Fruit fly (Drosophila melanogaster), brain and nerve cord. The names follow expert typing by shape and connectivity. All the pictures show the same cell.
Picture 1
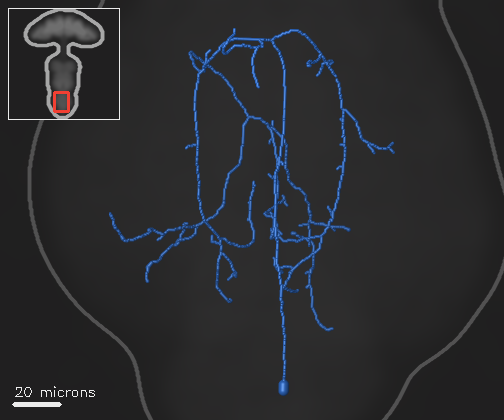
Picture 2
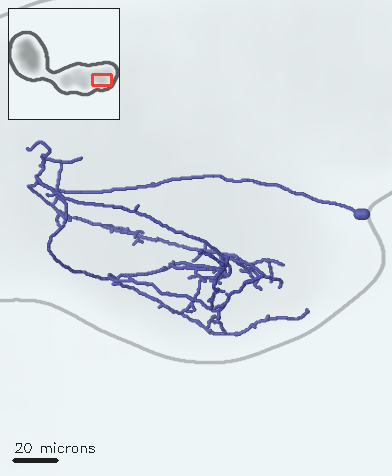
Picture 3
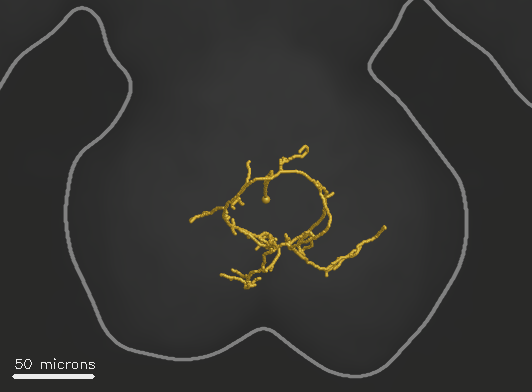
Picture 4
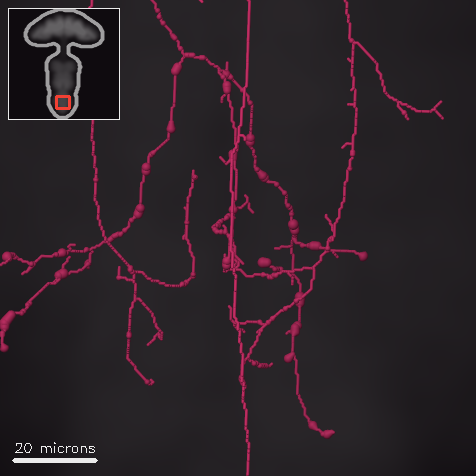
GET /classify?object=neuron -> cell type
IN12B057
